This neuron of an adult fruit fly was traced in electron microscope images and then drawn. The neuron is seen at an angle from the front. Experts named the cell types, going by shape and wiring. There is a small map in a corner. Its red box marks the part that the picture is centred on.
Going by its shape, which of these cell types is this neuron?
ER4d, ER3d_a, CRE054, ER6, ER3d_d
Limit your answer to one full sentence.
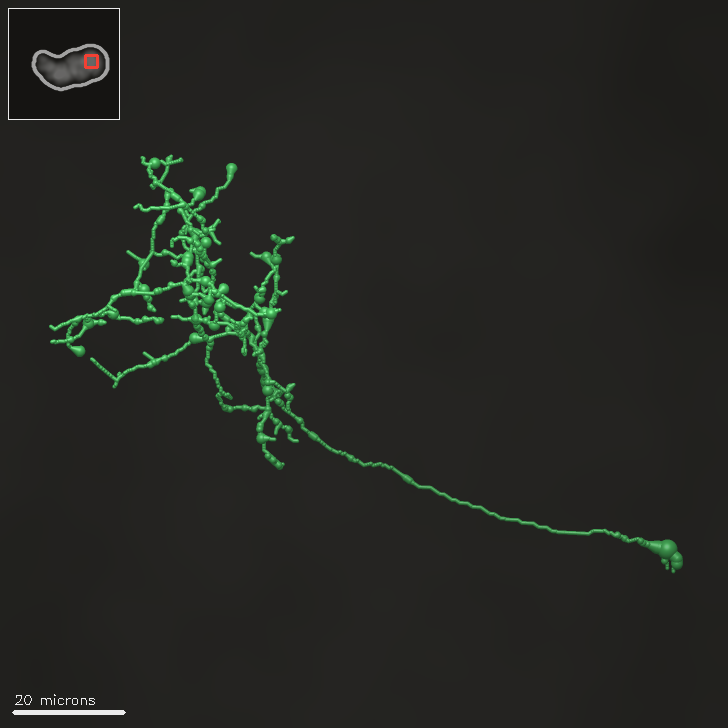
The cell type name CRE054 applies to this neuron.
